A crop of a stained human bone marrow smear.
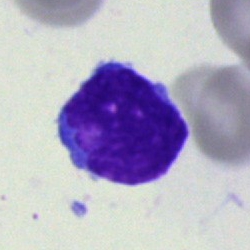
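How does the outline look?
Roughly round, but the edge is slightly bumpy and irregular, with small blunt bulges sticking out on the left.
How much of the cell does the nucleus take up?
Nearly all of it.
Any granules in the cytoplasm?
None that you can see.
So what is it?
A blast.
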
